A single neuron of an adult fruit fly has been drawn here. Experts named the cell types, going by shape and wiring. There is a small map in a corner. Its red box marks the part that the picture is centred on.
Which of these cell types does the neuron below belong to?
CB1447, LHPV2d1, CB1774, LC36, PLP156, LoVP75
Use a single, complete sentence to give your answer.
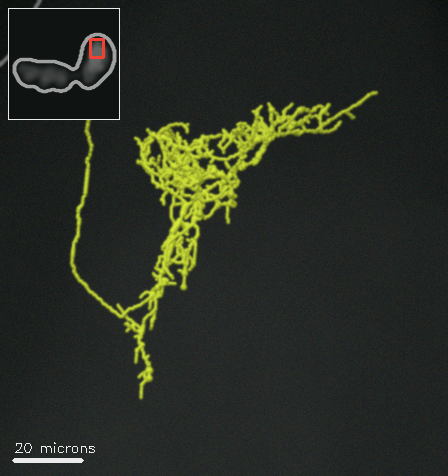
This neuron is classified under the cell type LHPV2d1.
